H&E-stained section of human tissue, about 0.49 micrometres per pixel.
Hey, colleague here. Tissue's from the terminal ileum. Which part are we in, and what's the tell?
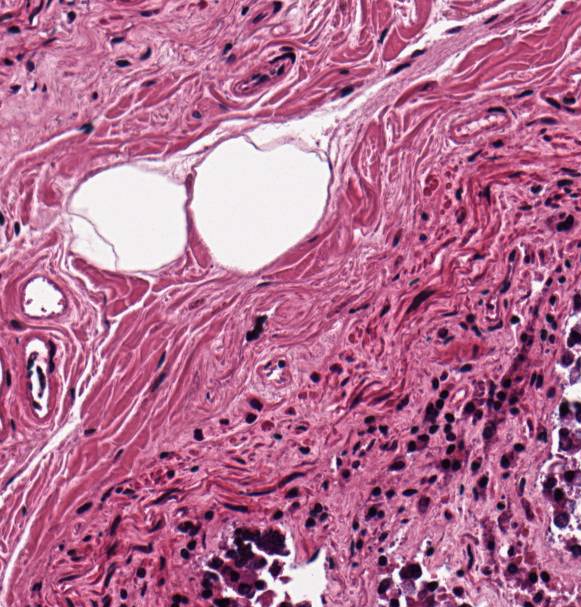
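Dense connective tissue. Dense pink fibrous tissue fills most of the field. Upper half: sparse nuclei, mostly thin and elongated.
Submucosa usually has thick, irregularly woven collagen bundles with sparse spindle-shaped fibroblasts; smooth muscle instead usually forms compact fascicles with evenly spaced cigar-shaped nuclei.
Upper left-centre: two large, rounded, empty clear spaces side by side, split by a thin pink septum. Lower right: more cellular, with small dark round-to-oval nuclei crowded closer than elsewhere.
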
